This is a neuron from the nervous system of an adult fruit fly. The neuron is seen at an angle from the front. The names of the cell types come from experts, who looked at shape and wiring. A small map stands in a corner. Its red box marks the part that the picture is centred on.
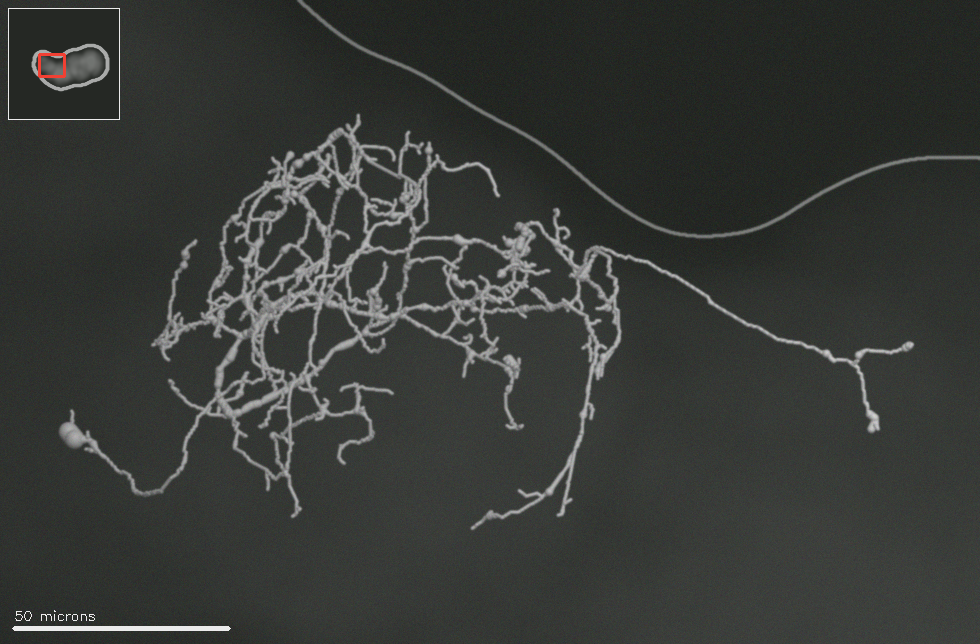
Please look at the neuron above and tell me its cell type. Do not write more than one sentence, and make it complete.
The cell type for the neuron is IN04B022.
